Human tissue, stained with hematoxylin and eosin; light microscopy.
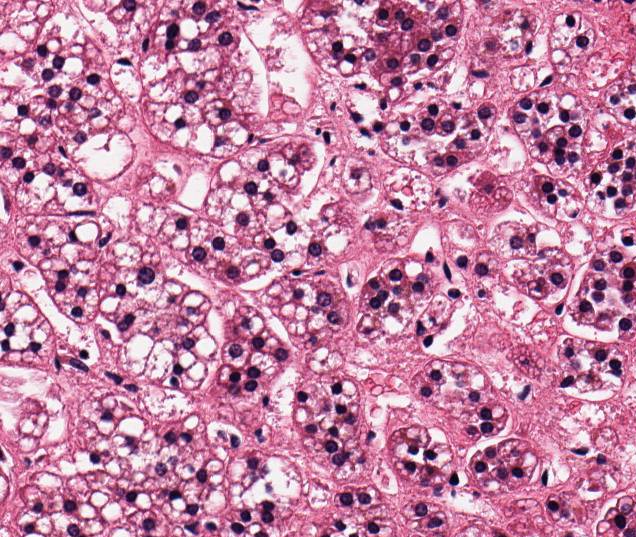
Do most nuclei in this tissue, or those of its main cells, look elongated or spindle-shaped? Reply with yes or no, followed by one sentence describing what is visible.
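No. The nuclei are small, round and darkly stained.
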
